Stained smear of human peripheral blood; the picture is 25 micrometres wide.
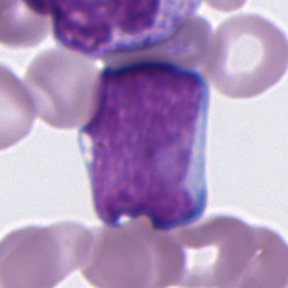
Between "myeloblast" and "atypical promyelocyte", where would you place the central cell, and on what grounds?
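It's a myeloblast, not an atypical promyelocyte. The nucleus fills most of the cell and follows its angular outline. Around it there's just a narrow rim of pale blue cytoplasm, widest along the right side. You'll also spot a small notch in the lower edge.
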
